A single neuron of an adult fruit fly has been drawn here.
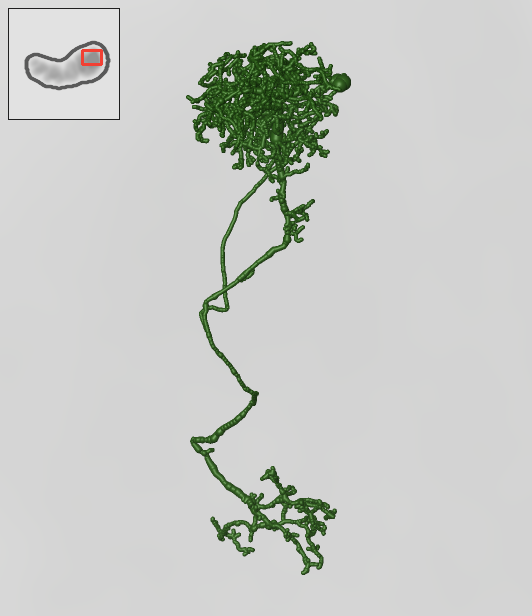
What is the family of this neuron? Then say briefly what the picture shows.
The family is hemilineage VPNd1. Its broad class is visual projection neuron. Dozens of branch ends can be seen. In this view it is more than twice as tall as it is wide.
